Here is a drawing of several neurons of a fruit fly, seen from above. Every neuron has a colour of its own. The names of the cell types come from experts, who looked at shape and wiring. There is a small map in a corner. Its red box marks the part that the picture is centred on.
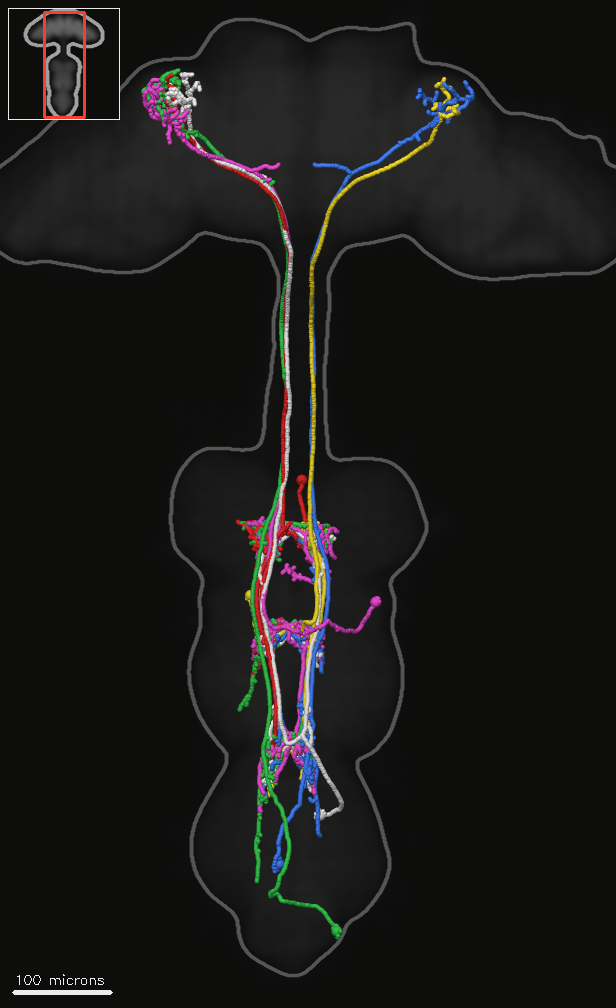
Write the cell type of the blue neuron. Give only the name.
AN12B004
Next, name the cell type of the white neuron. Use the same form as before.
AN08B024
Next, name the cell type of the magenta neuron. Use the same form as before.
AN08B018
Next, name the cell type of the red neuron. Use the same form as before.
AN10B020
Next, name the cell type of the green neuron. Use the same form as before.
ANXXX120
